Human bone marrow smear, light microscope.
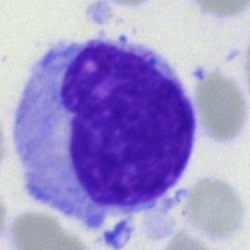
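Monocyte, the central cell of this stained bone marrow smear. Nucleus: a small notch in its upper-left border. Chromatin: dark purple, with scattered small paler spots. Cytoplasm: pale greyish blue, forming a broad band on the left and only a thin rim on the right.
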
